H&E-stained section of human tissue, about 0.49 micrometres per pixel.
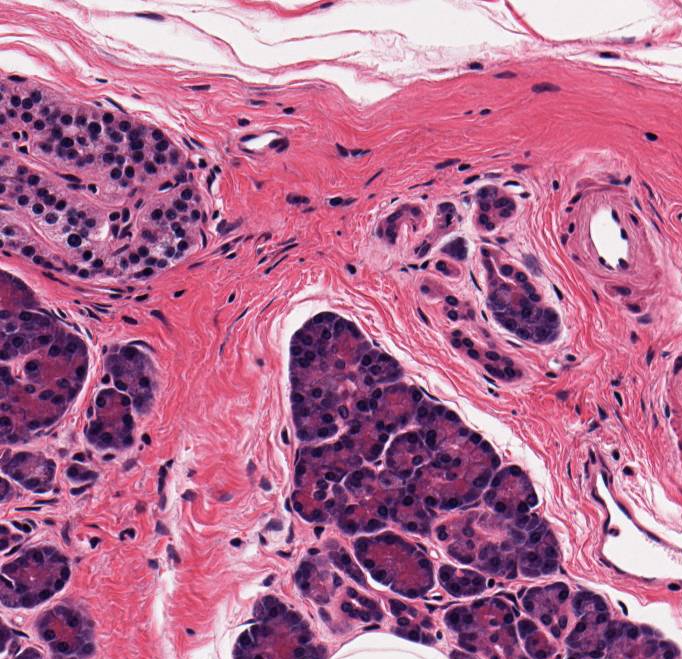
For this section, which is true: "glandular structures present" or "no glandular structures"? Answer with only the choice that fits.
Glandular structures present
